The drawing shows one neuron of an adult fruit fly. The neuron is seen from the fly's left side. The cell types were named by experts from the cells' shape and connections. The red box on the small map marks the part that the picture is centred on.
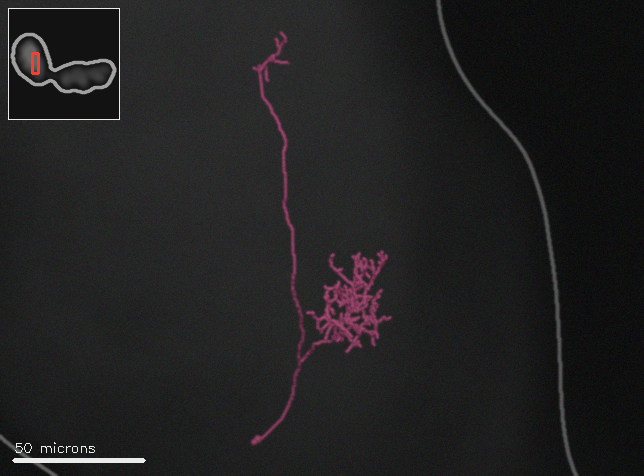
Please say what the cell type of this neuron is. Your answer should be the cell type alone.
LoVP1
